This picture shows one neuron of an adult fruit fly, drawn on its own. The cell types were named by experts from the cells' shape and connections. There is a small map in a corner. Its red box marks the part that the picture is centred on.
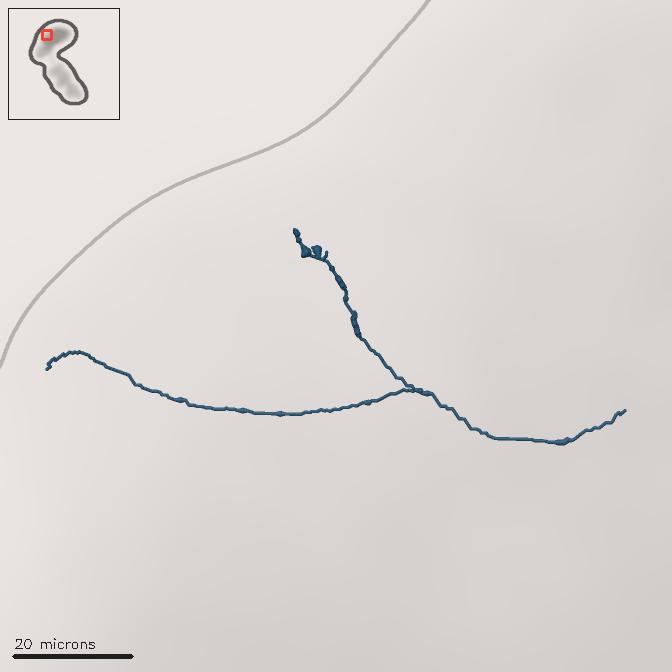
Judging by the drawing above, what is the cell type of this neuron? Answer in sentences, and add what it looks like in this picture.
It is of cell type ORN_VM5d. Its broad class is sensory neuron entering the brain. The drawing shows no cell body. From left to right in the picture it spans about 100 microns. There are a dozen or fewer branch ends.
